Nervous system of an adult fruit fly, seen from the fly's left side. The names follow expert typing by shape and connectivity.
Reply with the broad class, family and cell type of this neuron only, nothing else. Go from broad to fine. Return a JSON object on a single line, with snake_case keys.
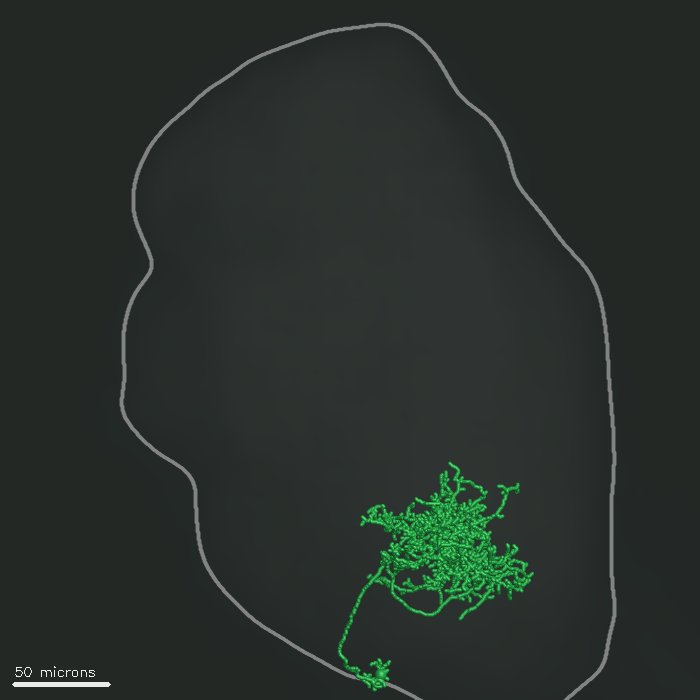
{"broad_class": "central-brain intrinsic neuron", "family": "hemilineage MX3", "cell_type": "GNG114"}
